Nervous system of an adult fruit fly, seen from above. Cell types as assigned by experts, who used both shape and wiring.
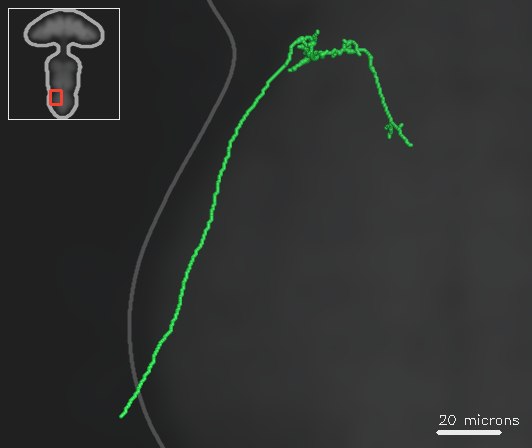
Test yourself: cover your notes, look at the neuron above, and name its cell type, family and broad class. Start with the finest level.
SNpp15; class mechanosensory proprioceptive; sensory neuron entering the nerve cord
